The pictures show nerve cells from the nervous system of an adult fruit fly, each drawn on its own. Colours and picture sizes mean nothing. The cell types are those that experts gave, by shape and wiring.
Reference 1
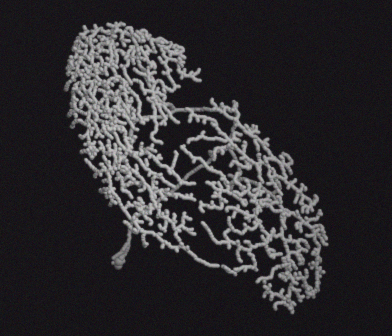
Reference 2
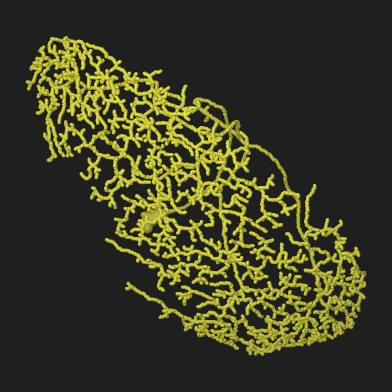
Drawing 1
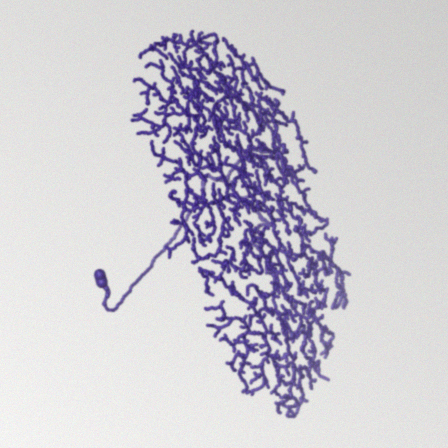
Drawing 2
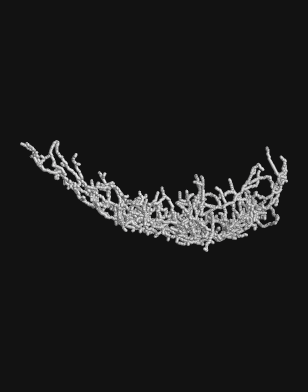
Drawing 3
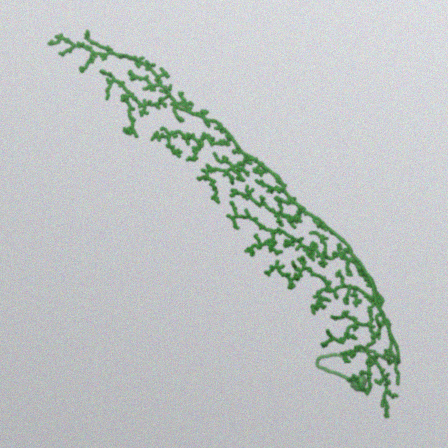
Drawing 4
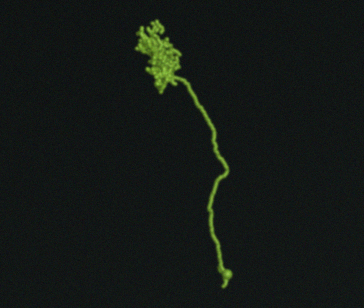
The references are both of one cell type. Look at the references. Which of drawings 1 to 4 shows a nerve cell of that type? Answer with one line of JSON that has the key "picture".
{"picture": 1}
